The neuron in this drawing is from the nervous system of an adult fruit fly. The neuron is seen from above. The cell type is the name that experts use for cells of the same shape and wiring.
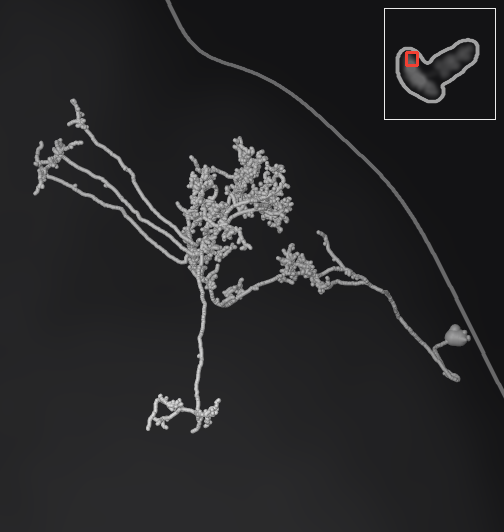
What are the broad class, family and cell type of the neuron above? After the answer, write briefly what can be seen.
Its broad class is optic-lobe intrinsic neuron. The family is Y. Its cell type is Y11. Dozens of branch ends can be seen. In this view it is wider than it is tall.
